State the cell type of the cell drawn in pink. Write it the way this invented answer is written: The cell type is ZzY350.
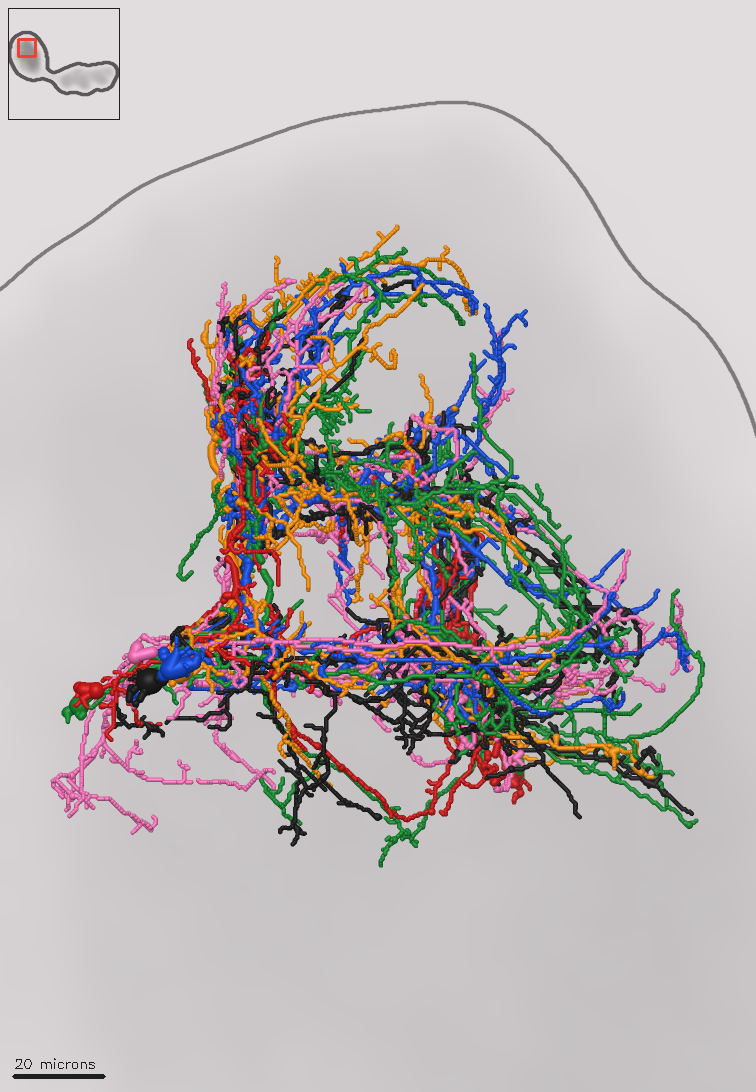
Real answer: The cell type is CL071_b.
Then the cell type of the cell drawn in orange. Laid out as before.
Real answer: The cell type is CL072.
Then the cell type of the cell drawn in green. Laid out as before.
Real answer: The cell type is CL073.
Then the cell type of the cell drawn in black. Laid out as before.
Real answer: The cell type is CL071_a.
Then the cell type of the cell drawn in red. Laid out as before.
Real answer: The cell type is CL097.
